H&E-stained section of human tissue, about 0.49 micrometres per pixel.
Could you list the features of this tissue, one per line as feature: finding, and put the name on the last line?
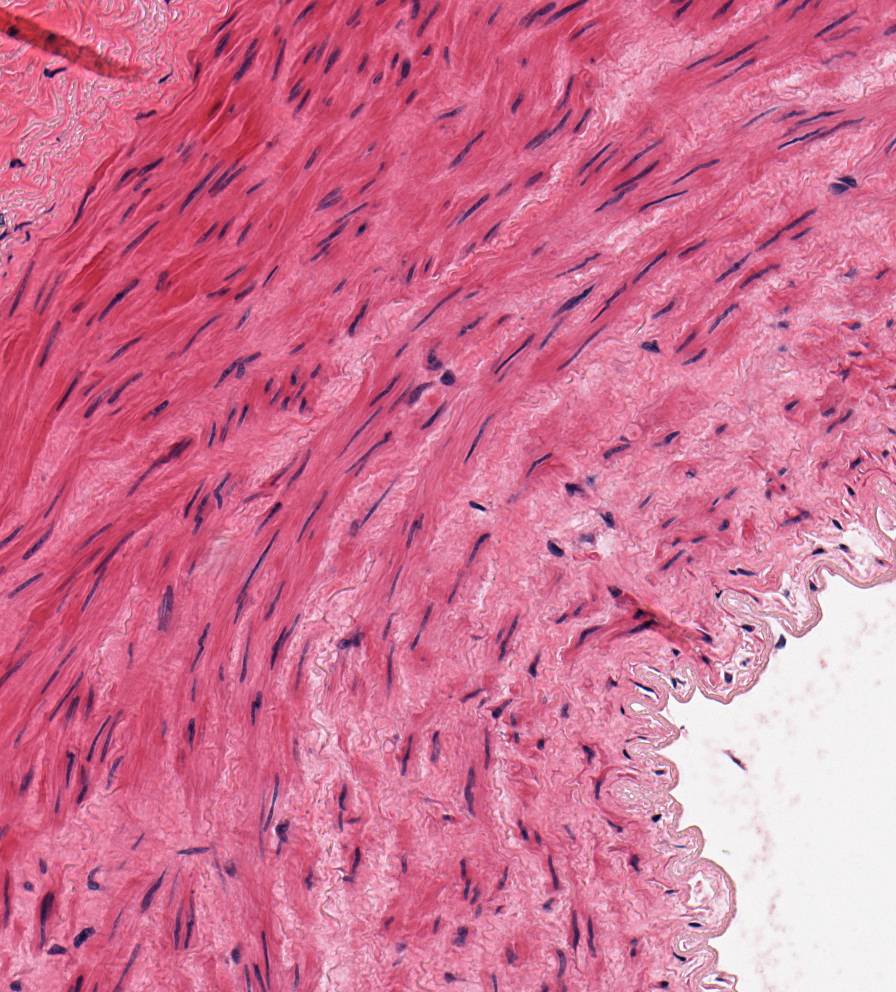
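Luminal border: a tightly wavy, scalloped pink band
Border nuclei: small and dark, sitting singly, not forming a multilayered epithelium
Wall: mostly pink fibres with elongated, dark, cigar-shaped nuclei of smooth muscle cells
Orientation: fibres and nuclei in curving bands roughly parallel to the luminal border
Name: tibial artery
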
